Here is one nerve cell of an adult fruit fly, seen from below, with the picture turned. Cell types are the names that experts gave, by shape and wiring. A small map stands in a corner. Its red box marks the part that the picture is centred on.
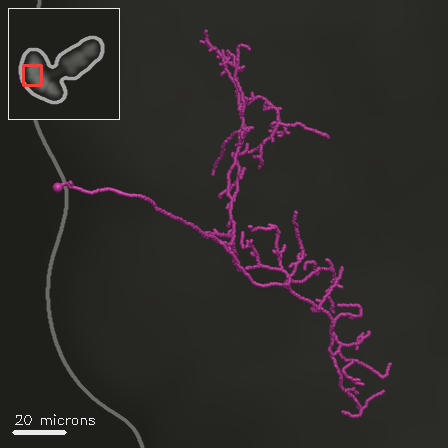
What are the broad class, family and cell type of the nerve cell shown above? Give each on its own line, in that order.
central-brain intrinsic neuron
hemilineage AOTUv4_ventral
FB8I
